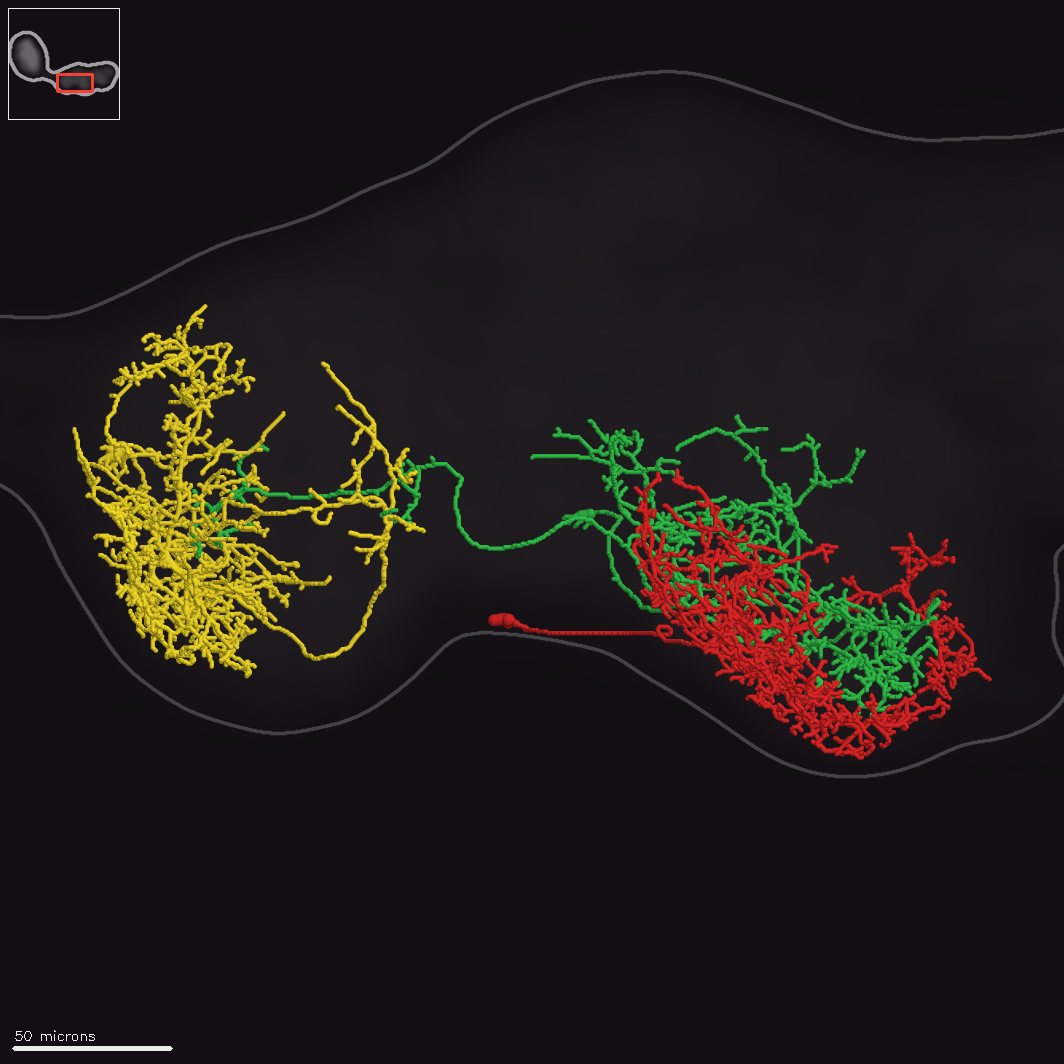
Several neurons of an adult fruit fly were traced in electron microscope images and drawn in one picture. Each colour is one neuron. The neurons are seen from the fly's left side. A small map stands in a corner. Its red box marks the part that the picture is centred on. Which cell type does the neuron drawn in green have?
IN09B038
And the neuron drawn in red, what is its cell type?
IN14A010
